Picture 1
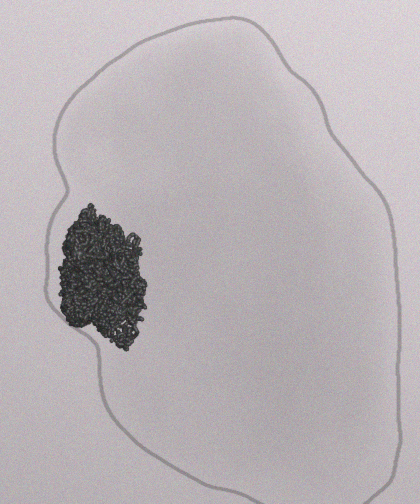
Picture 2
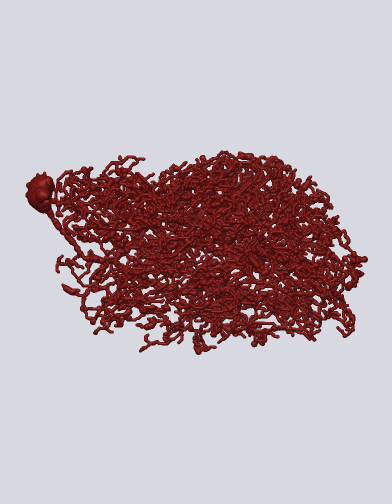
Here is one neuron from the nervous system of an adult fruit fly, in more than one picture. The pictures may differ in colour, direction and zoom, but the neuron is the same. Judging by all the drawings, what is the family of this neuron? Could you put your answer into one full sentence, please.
By family, this neuron is grouped as hemilineage ALl1_dorsal.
